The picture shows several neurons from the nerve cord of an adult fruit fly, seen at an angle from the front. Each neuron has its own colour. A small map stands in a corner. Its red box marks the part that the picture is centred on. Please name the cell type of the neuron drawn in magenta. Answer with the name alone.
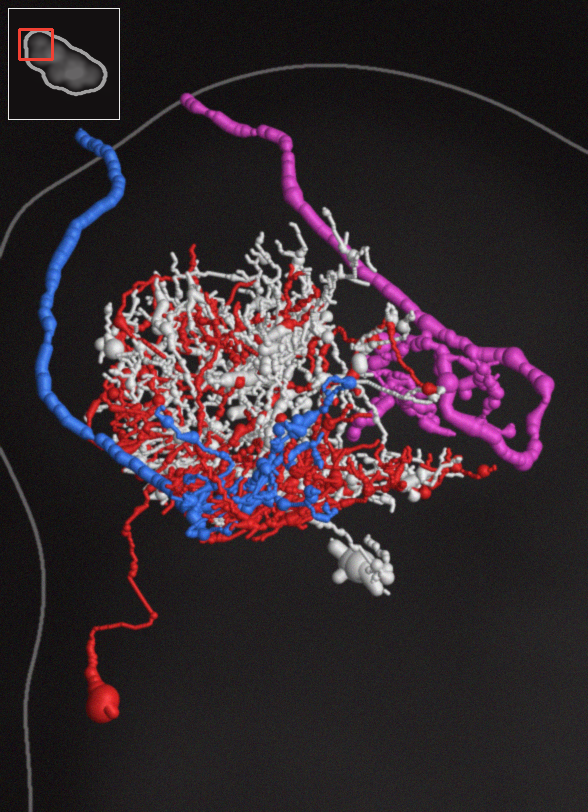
SNxx23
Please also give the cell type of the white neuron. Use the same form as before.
INXXX405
